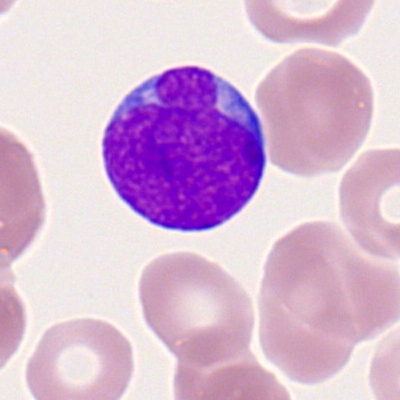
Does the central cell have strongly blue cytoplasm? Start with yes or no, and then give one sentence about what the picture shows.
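Yes. The cytoplasm is blue.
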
